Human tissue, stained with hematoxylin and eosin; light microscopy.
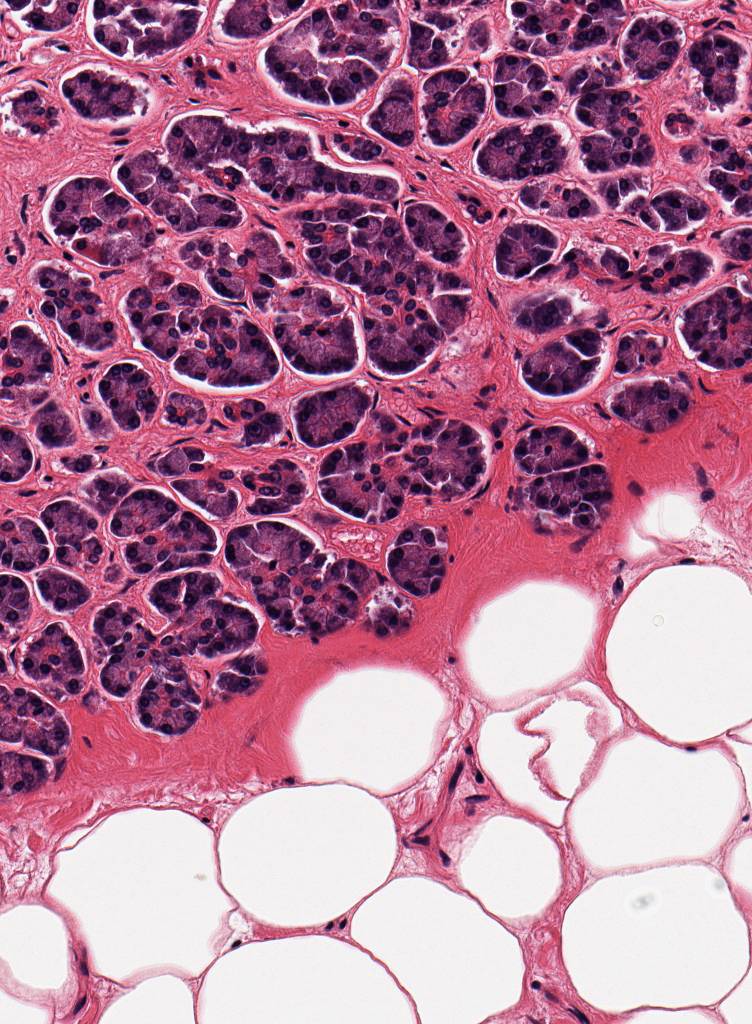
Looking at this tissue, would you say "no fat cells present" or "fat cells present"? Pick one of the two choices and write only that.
Fat cells present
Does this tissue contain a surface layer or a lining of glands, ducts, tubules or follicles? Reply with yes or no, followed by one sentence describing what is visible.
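Yes. The acini are rounded clusters of pyramidal cells arranged around tiny, barely visible central lumens.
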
